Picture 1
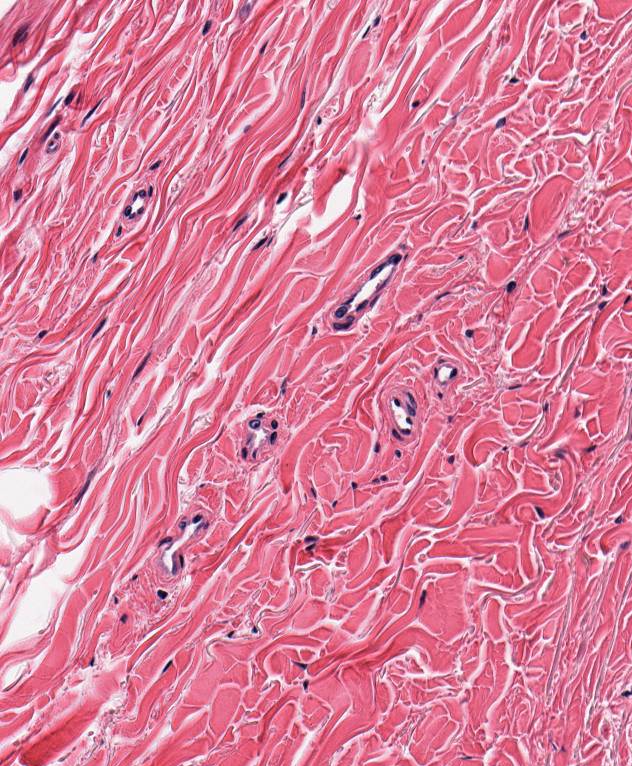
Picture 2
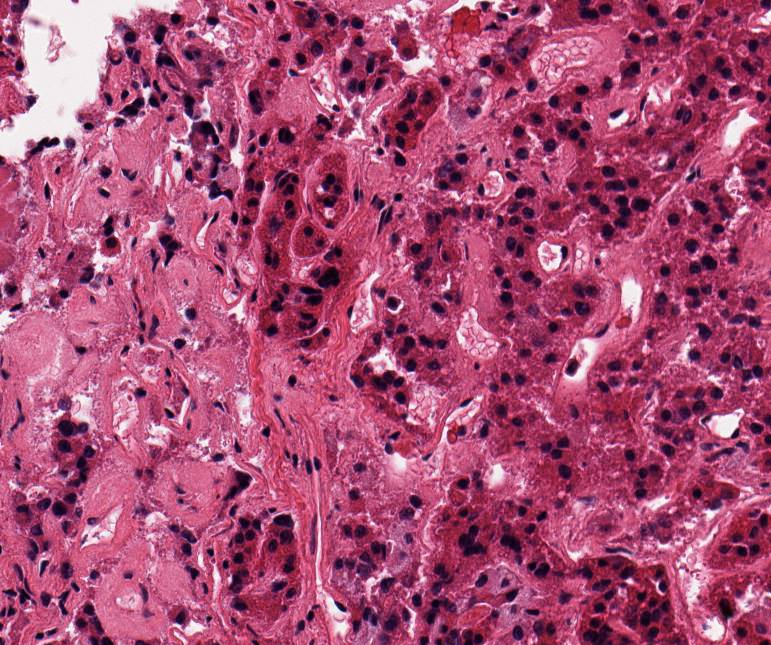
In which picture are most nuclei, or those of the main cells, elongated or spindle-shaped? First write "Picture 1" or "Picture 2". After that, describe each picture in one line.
Picture 1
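Picture 1: Small, dark, mostly elongated nuclei of fibroblasts lie sparsely between the collagen bundles.
Picture 2: The nuclei of the nested cells are small, round and dark.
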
